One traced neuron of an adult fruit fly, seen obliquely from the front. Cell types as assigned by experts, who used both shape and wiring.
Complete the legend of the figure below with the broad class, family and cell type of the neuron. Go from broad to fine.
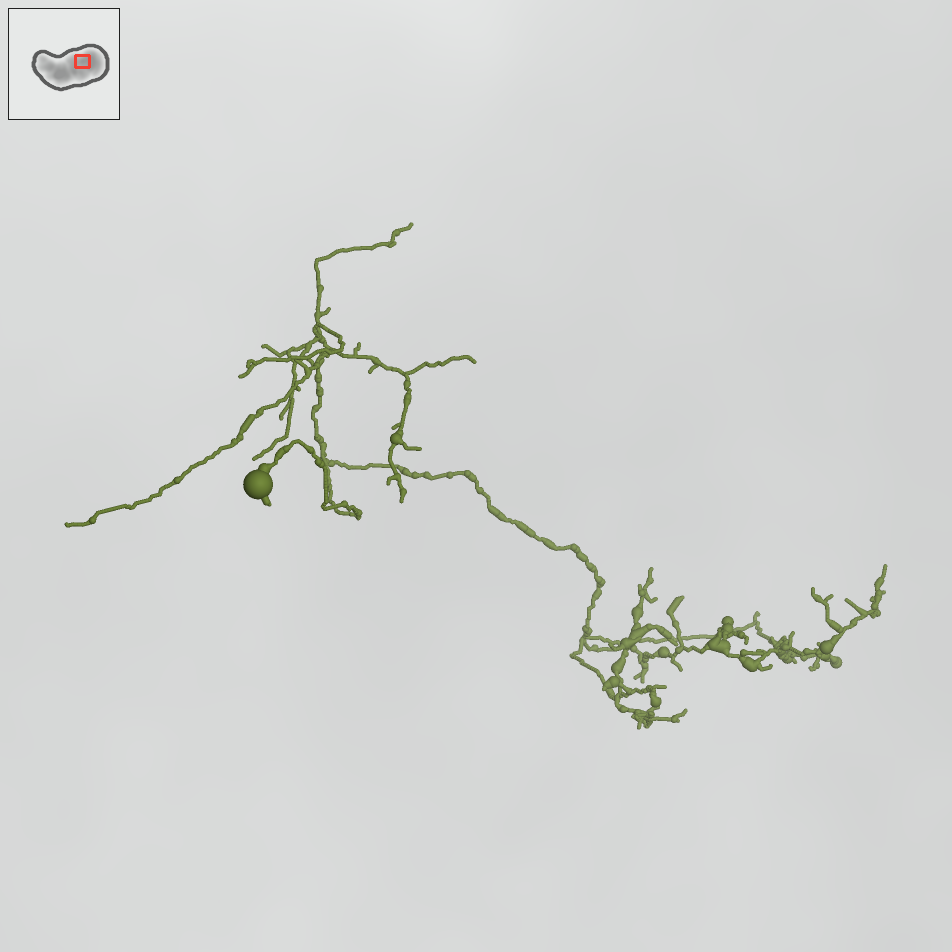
central-brain intrinsic neuron; class DAN; PAM01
